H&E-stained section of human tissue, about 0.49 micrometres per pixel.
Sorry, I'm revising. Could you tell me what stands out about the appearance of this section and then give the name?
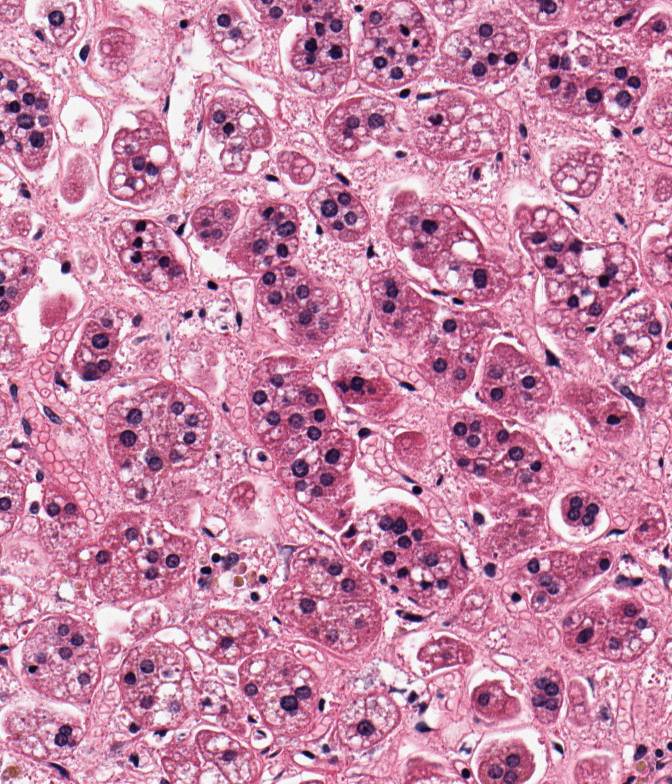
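First, rounded nests of large cells fill the whole field, parted by thin pink septa. Second, the nest cytoplasm is granular and pink with many small round clear vacuoles. Third, the septa carry small, elongated, dark nuclei. Fourth, a few small golden-brown granules lie between nests in the lower half. The tissue is adrenal gland.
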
